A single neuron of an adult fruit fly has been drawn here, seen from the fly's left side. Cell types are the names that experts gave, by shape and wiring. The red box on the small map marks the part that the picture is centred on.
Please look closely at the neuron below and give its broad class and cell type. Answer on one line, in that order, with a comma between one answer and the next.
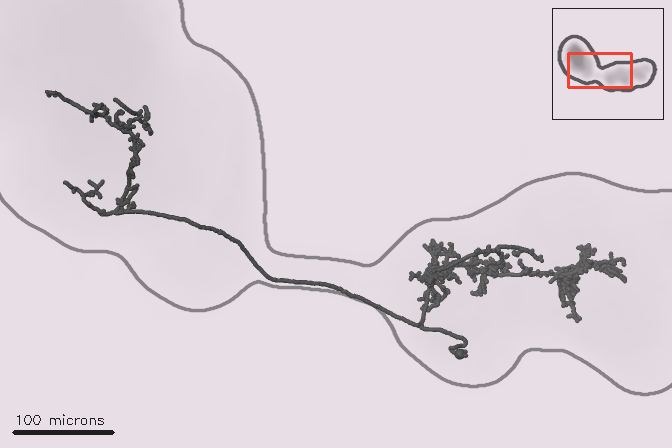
ascending neuron, ANXXX131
